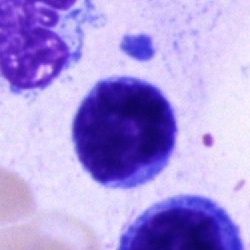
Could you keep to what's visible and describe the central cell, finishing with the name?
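Round, smooth outline. Dense chromatin, staining deep purple. The cytoplasm is just a thin blue rim, mostly along the lower edge, and there are no vacuoles in it. That's a lymphocyte.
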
